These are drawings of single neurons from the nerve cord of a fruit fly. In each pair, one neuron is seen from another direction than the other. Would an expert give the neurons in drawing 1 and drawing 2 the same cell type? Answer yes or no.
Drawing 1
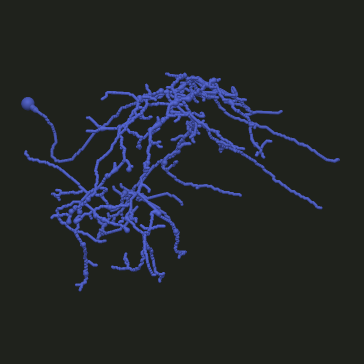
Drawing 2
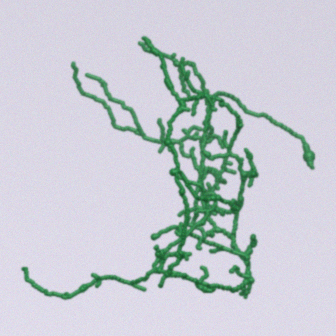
no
